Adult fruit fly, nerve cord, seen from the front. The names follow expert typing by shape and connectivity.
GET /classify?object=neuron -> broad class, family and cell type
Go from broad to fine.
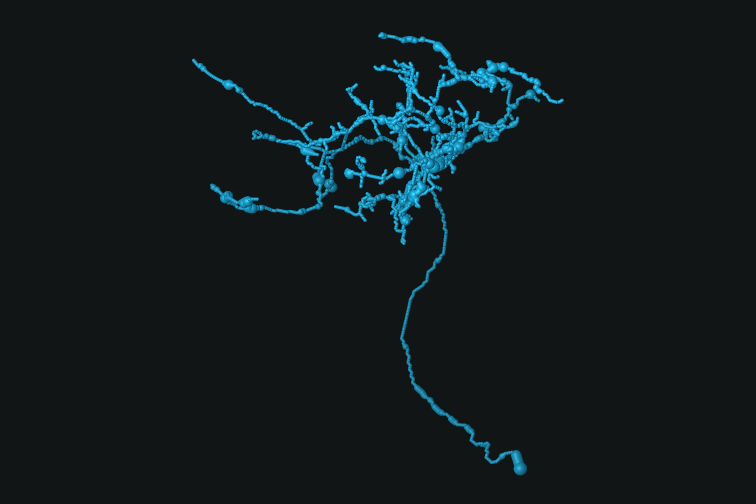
nerve-cord intrinsic neuron; hemilineage 05B; IN05B089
